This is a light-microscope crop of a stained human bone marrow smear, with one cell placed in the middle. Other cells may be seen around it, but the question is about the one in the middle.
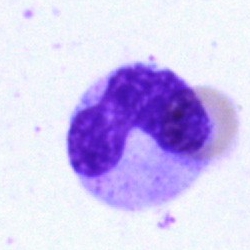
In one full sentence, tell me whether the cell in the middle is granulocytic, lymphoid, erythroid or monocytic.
The central cell of this crop is identified as belonging to the granulocytic lineage.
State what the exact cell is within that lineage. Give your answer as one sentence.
As for the cell in the middle, it is a band neutrophil.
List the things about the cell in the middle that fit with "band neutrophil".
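This is a band neutrophil, and the nucleus goes with that: a thick curved band shaped like a horseshoe, its concave side facing downward.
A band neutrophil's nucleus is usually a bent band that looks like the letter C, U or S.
The chromatin is dense and stains dark purple, which fits as well.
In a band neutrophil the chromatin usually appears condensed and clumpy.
The pale lilac cytoplasm lies mostly below the nucleus, filling the notch of the curve, and holds fine, faint purple granules.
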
